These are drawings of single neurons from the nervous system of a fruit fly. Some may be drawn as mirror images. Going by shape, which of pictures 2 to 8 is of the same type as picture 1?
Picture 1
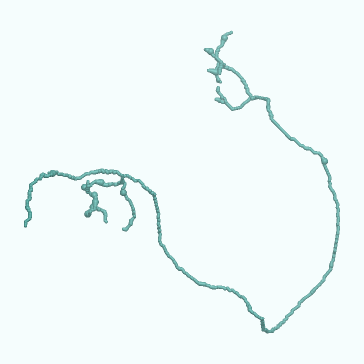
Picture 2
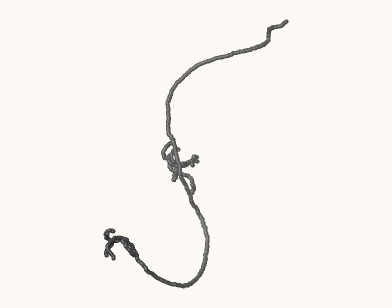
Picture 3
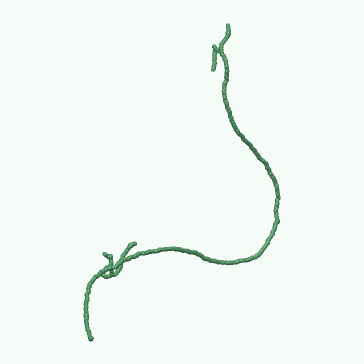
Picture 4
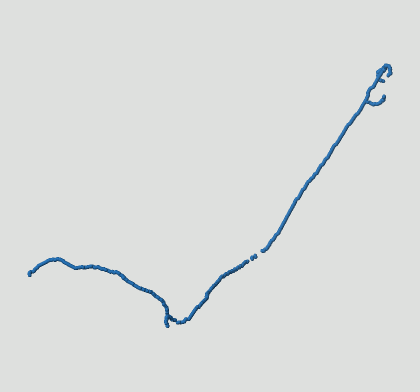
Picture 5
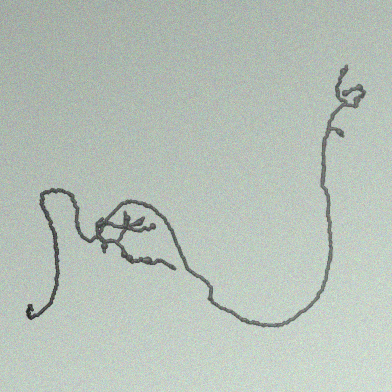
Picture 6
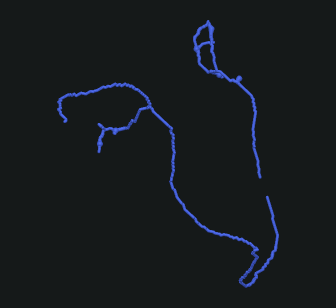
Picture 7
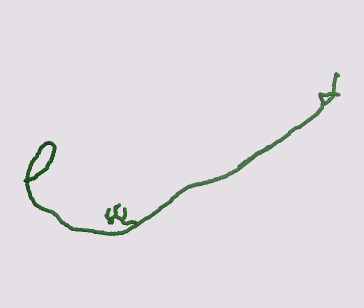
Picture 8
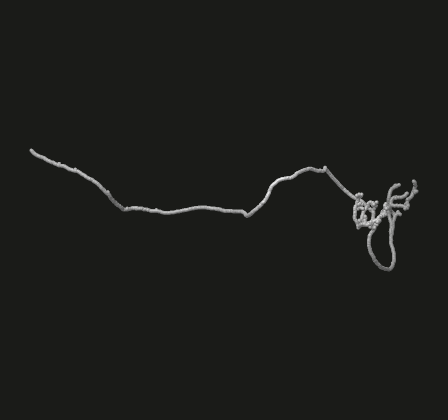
Picture 6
